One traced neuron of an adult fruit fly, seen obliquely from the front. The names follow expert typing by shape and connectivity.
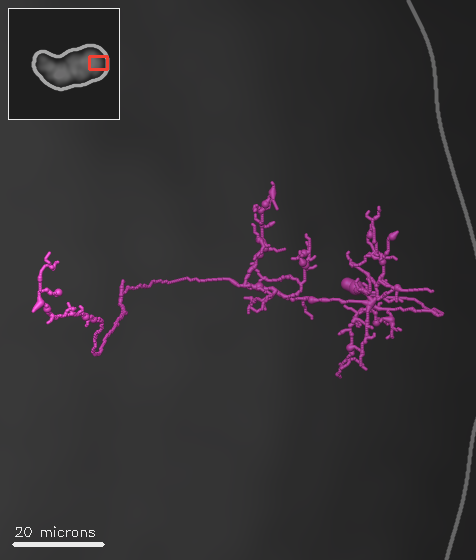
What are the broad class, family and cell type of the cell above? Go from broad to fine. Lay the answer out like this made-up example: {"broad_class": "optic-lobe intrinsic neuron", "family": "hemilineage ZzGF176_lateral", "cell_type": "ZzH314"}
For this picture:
{"broad_class": "optic-lobe intrinsic neuron", "family": "TmY", "cell_type": "TmY10"}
